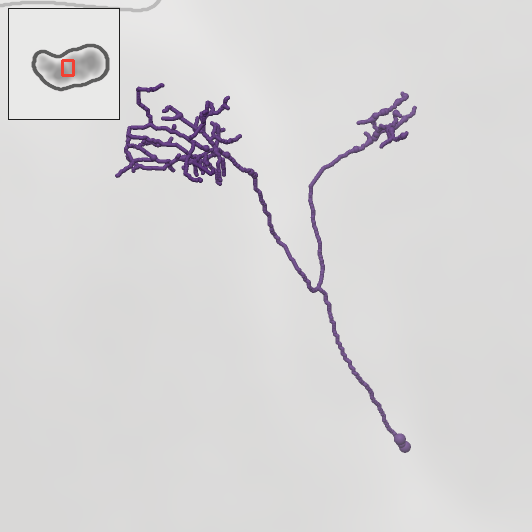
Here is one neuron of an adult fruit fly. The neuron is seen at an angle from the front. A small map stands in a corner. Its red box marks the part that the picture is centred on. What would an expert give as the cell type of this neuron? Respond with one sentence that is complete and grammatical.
The neuron is of cell type LC13.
